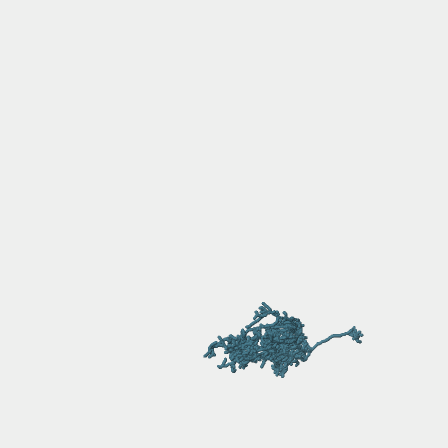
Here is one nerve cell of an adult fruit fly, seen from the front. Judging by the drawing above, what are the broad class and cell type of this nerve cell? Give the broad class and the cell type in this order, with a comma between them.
central-brain intrinsic neuron, GNG457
